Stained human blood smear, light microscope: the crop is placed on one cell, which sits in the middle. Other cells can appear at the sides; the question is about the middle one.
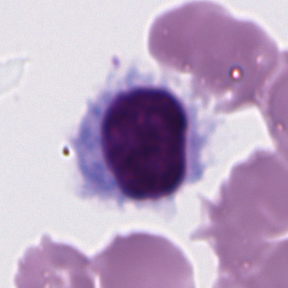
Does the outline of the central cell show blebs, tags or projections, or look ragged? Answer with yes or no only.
Yes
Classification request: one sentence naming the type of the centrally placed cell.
The central cell in this smear crop is a hairy cell.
